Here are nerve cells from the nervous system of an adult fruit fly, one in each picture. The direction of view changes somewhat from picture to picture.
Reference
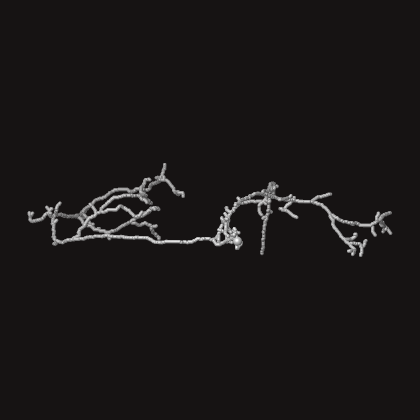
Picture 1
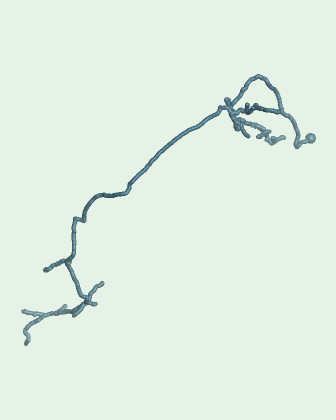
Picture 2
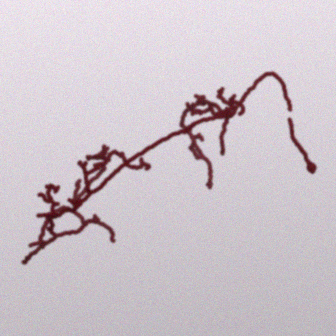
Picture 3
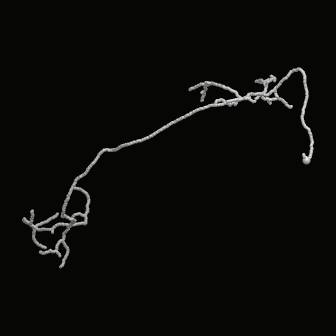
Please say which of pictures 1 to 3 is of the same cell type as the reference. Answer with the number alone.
2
